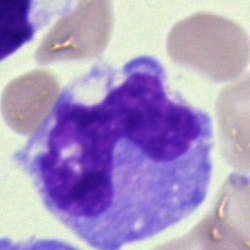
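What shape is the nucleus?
Curved and folded like a horseshoe, its hollow side facing the lower right.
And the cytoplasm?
Plentiful and pale greyish blue-lilac, with a few small clear dots at the lower right.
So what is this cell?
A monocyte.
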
